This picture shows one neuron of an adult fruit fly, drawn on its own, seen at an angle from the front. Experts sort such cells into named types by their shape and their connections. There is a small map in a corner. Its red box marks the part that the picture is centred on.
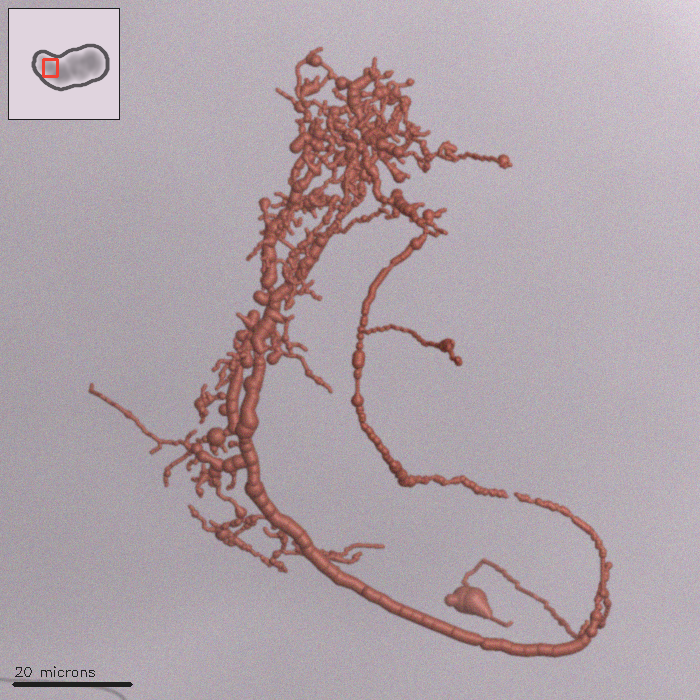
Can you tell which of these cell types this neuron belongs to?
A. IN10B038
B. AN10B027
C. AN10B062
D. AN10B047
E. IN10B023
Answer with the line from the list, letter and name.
E. IN10B023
